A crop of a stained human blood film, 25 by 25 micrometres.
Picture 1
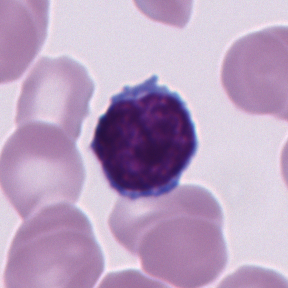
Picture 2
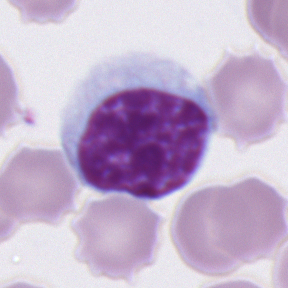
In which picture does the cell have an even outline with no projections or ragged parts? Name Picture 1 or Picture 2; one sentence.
In picture 2, the cell has a smooth edge rather than a rough one.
